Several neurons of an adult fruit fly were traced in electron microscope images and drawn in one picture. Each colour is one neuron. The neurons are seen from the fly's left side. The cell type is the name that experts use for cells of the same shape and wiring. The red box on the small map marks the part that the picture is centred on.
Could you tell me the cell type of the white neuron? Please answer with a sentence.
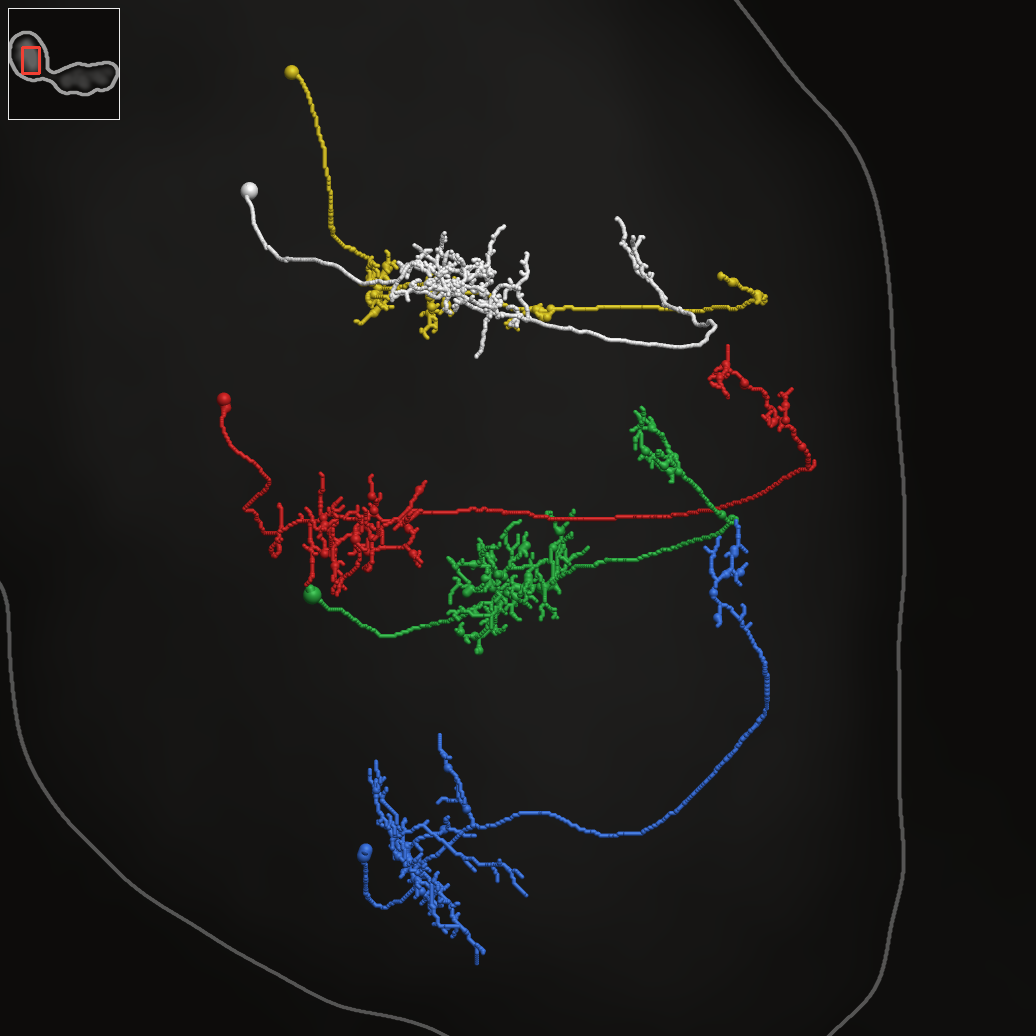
The cell type is Tm5c.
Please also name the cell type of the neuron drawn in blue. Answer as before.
The cell type is TmY10.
